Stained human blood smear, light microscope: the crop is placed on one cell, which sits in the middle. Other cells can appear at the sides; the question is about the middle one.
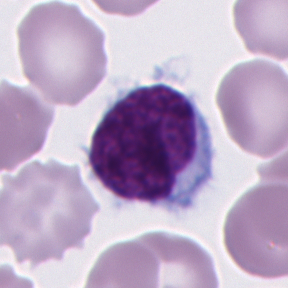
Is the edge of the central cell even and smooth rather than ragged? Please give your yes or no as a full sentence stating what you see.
No, ragged or frayed parts, projections, blebs or tags interrupt the cell's outline.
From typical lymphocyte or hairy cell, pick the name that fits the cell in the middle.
hairy cell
